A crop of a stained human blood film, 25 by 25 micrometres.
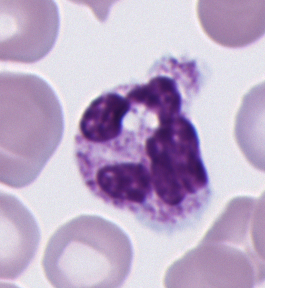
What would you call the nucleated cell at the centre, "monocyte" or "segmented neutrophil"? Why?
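Segmented neutrophil, not monocyte. Nucleus divided into several separate lobes.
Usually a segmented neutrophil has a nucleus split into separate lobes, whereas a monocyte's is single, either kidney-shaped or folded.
Cytoplasm filled with fine lilac granules. Also: small clear white space between the upper lobes; ragged granular fringe projecting from the upper edge.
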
